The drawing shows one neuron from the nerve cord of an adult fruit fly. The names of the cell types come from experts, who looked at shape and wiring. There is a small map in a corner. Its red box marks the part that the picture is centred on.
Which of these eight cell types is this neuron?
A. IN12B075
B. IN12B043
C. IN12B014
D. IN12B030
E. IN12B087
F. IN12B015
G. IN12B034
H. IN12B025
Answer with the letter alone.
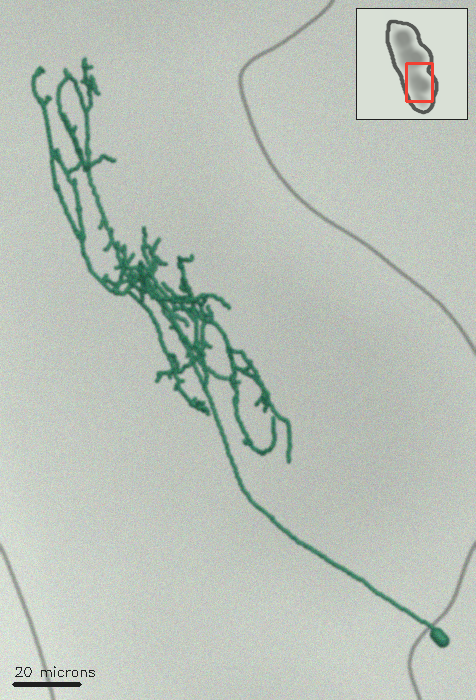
E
